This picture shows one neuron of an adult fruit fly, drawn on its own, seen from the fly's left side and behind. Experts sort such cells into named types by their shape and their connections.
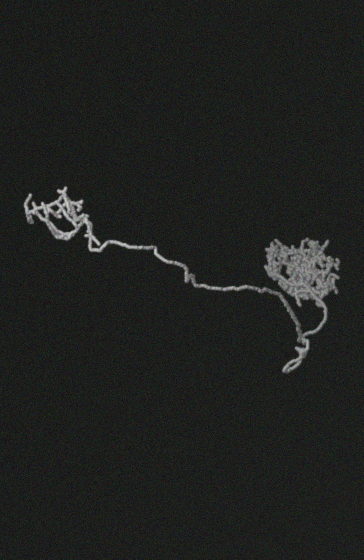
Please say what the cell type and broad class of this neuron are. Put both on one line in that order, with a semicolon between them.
AVLP612; central-brain intrinsic neuron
